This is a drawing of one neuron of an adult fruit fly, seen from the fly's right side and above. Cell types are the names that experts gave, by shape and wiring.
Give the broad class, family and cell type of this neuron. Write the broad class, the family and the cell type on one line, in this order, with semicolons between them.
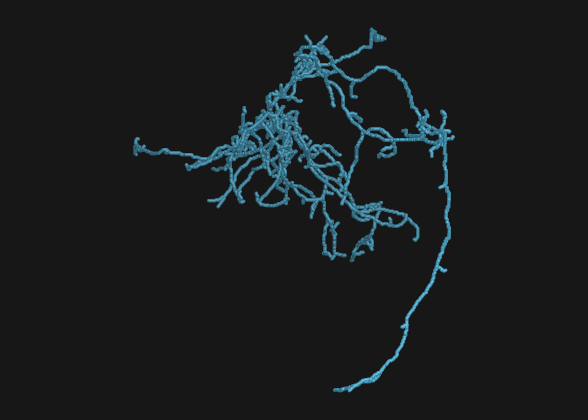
central-brain intrinsic neuron; hemilineage SLPad1_anterior; AVLP753m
